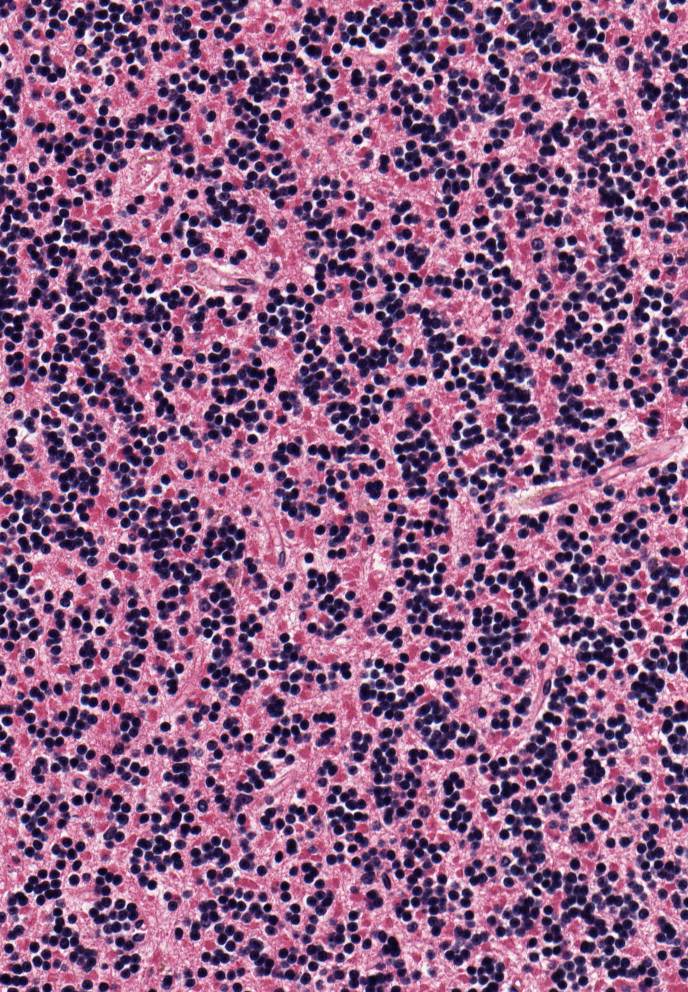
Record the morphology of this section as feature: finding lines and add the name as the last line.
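Distribution: densely packed small cells fill the whole field
Arrangement: irregular interconnecting clusters and cords, separated by pink zones
Nuclei: small, round, uniform, darkly stained, dense chromatin
Cytoplasm: scant, barely visible around the nuclei
Vessels: a few thin-walled capillaries with elongated nuclei, running obliquely; clearest one right of centre, rising toward the right edge
Name: cerebellum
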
